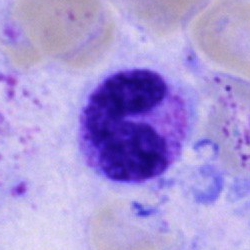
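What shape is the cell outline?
Roughly round.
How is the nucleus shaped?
It is indented by a cleft entering from the right side.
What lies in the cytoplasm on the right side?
Fine pinkish-red granules.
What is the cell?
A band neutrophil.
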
